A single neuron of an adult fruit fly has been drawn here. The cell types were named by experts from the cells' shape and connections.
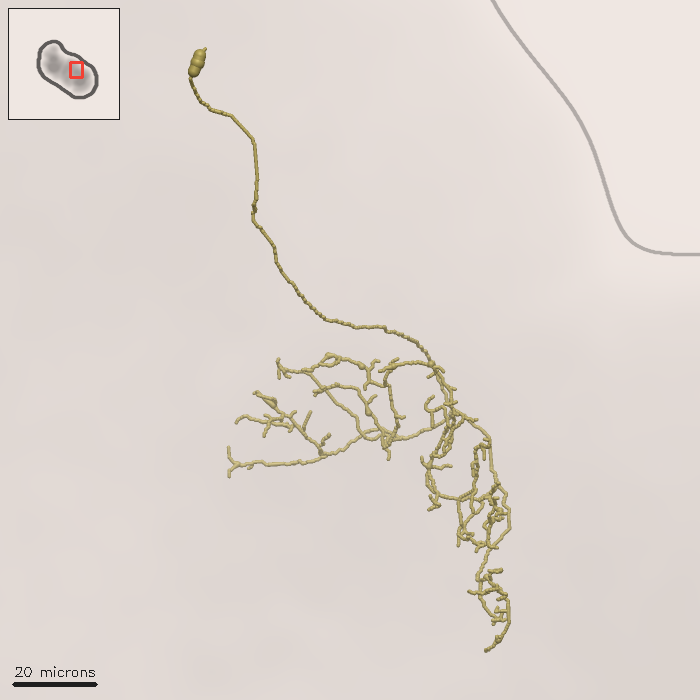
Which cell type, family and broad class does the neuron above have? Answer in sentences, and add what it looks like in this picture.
It is of cell type FB5S. Its family is hemilineage DM6_dorso_medial. This is a central-brain intrinsic neuron. Its cell body lies at the upper left of the picture. From top to bottom in the picture it spans about 150 microns. The picture shows dozens of branch ends.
